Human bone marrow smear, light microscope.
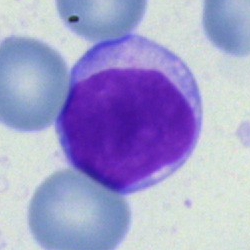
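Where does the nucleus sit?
It sits toward the lower left, leaving most of the cytoplasm above it.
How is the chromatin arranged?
It is fine and evenly spread, without coarse clumps.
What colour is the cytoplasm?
Pale bluish-lavender, deepening to blue at the outer edge.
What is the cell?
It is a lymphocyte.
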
